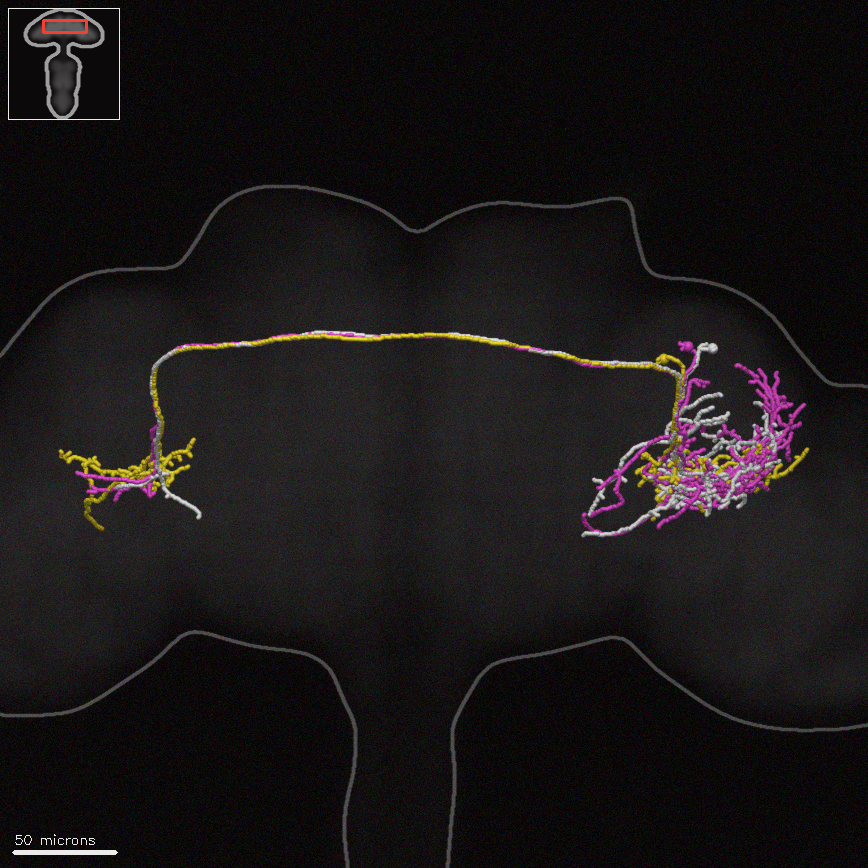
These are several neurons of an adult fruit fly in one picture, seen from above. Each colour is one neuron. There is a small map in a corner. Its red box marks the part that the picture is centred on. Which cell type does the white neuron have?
PVLP008_c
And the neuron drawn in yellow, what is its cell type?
PVLP008_a1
